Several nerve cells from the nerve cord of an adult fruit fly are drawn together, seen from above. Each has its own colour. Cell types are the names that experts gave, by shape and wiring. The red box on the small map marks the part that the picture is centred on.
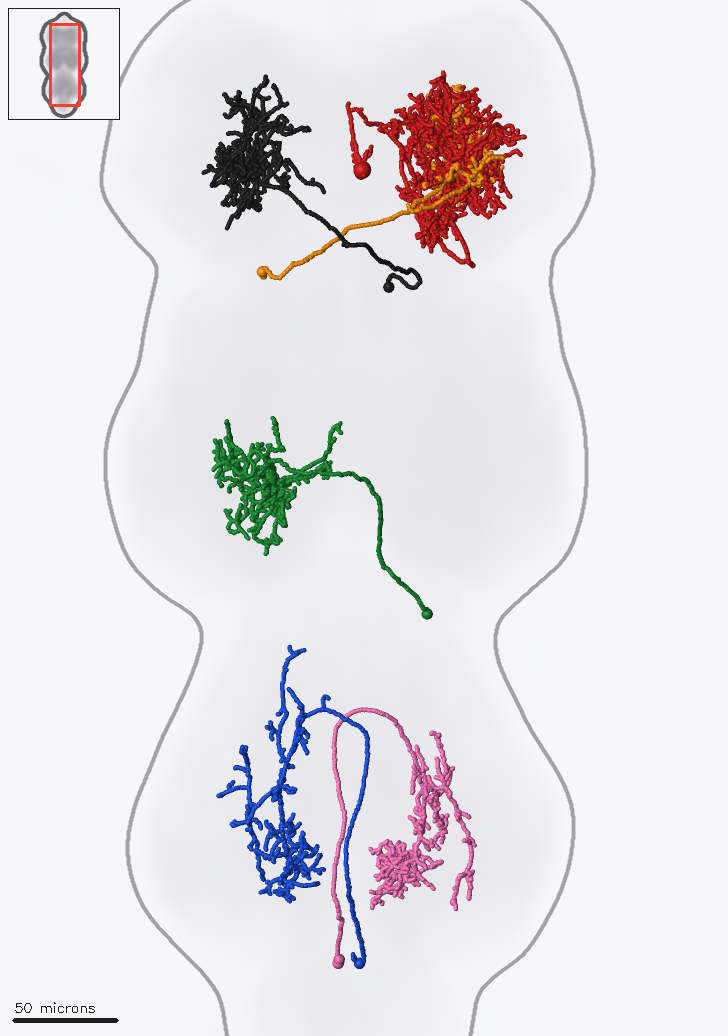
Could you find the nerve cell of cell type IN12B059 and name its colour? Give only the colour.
green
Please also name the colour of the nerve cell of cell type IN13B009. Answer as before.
red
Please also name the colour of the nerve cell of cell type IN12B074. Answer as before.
blue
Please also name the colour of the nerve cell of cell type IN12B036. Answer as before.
black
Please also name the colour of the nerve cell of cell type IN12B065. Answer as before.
orange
